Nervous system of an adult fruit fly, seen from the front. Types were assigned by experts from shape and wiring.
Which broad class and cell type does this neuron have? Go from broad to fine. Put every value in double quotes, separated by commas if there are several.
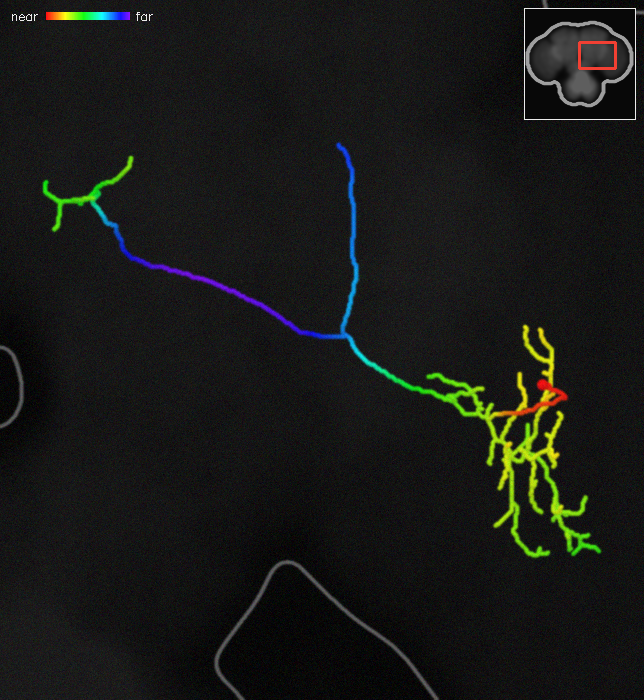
"visual projection neuron", "aMe5"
